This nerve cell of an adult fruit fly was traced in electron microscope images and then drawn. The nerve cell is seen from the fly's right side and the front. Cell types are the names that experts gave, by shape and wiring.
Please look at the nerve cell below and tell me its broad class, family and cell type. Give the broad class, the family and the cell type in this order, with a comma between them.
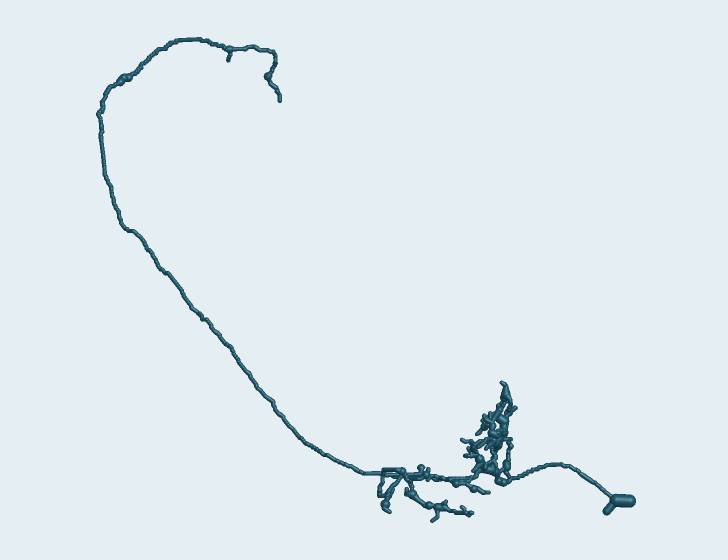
central-brain intrinsic neuron, hemilineage ALl1_ventral, M_lPNm11D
